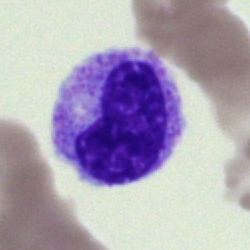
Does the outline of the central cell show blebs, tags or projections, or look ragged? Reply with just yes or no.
No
